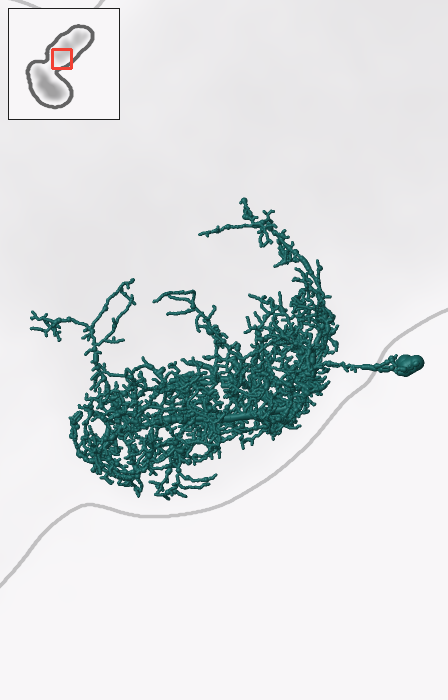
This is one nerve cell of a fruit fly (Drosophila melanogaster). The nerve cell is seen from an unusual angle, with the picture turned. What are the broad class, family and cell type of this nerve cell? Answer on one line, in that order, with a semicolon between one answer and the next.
nerve-cord intrinsic neuron; hemilineage 19A; IN19A015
